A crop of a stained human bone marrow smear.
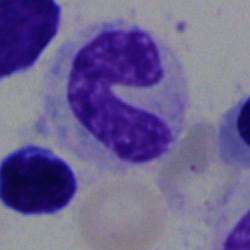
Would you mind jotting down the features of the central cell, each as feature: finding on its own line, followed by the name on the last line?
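Nucleus: C-shaped, deep notch opening to the right
Chromatin: clumped, paler patches among darker purple areas
Cytoplasm: pale greyish-lilac
Amount: moderate, surrounding the nucleus and filling its notch
Name: band neutrophil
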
